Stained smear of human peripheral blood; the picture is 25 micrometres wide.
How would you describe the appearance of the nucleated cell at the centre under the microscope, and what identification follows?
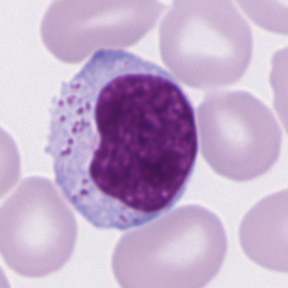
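So this one's about 16 by 13 micrometres, with a nucleus of about 12 by 10 micrometres that takes up about 60% of the cell and lies toward the right. There's a notch on the nucleus's left side, giving it a kidney shape, and the chromatin is clumped into darker patches with paler areas between. The cytoplasm's a pale greyish-blue, and you'll spot small reddish-purple granules scattered in it, mostly to the left of the nucleus. It's a large granular lymphocyte.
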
